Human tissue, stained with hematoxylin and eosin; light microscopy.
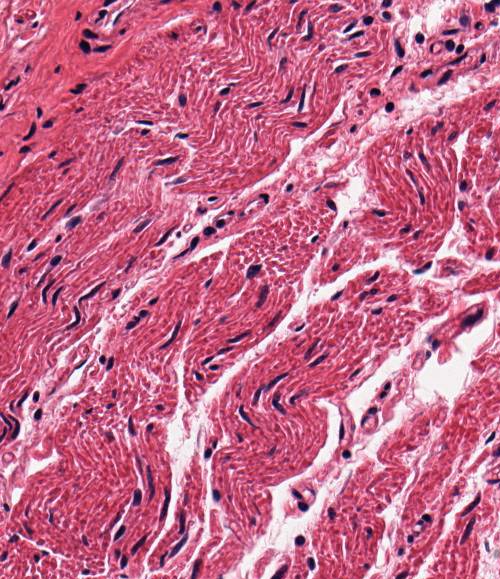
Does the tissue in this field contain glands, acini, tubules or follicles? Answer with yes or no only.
No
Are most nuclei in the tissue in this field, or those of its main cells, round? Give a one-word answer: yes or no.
No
